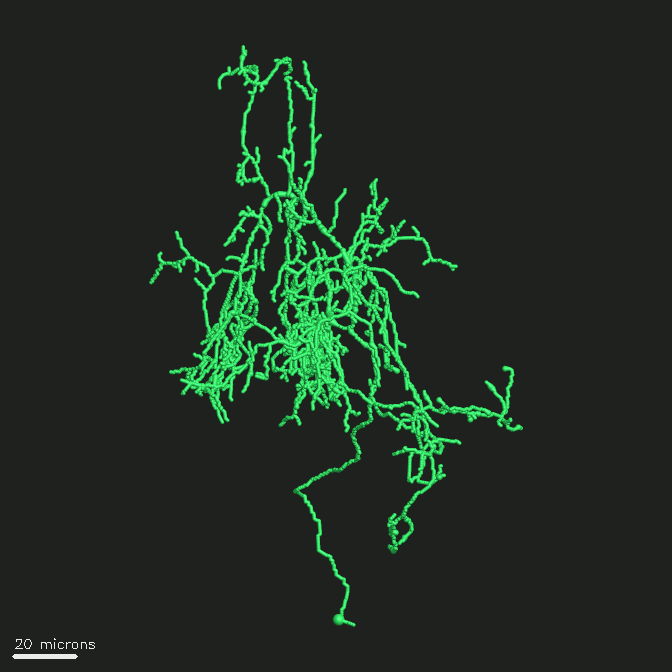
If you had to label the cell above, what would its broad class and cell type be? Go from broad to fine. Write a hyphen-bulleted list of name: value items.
- broad class: nerve-cord intrinsic neuron
- cell type: INXXX242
